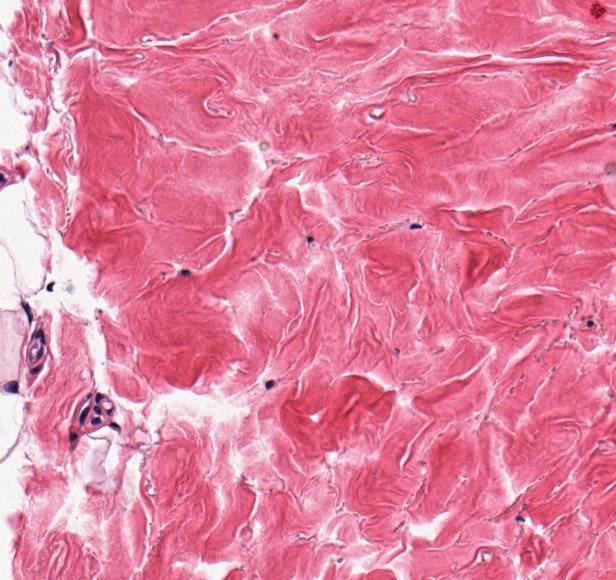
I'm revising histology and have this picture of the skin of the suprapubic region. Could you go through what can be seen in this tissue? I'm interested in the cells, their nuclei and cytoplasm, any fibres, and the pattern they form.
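Dense, closely packed bundles of pink collagen fill nearly the whole field. These bundles interweave, running in many different directions rather than lying parallel. Between them, nuclei are sparse, and those present are small and darkly stained.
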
